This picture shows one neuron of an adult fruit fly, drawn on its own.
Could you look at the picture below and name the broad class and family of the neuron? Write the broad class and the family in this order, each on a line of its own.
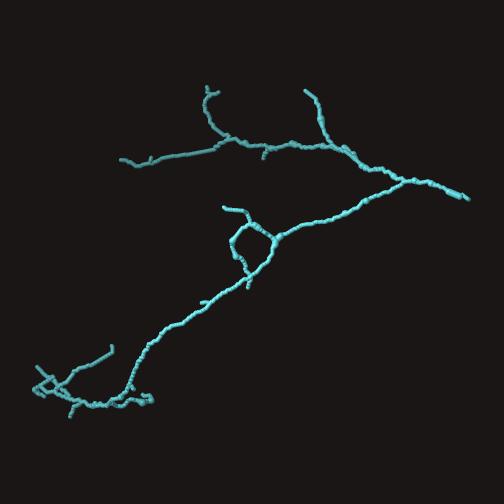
sensory neuron entering the nerve cord
class mechanosensory proprioceptive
